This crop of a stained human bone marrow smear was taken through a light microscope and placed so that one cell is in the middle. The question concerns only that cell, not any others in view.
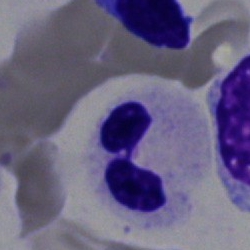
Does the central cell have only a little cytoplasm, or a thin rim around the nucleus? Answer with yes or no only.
No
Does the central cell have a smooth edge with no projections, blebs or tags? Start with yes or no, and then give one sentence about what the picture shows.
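Yes. The cell outline is roughly round and smooth.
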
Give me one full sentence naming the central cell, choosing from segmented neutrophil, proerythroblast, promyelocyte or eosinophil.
In the middle of this smear crop is a segmented neutrophil.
